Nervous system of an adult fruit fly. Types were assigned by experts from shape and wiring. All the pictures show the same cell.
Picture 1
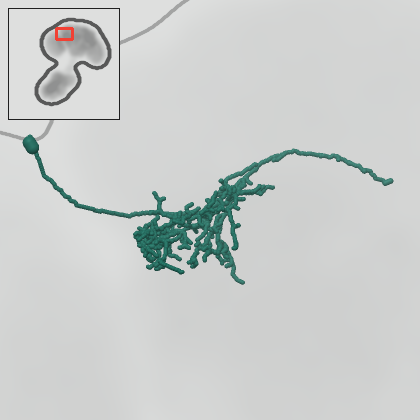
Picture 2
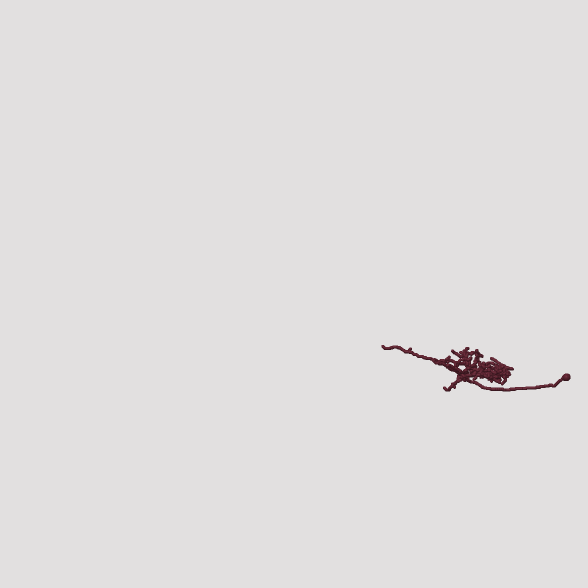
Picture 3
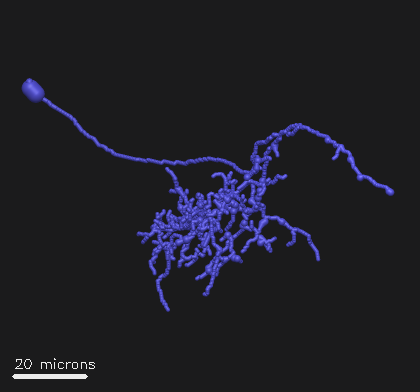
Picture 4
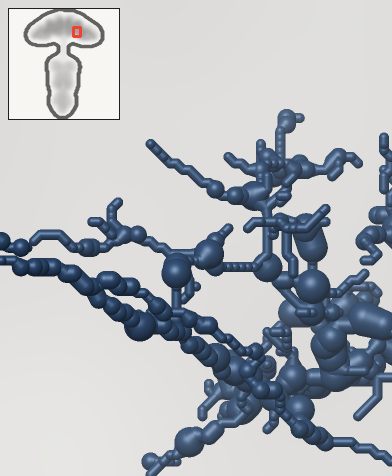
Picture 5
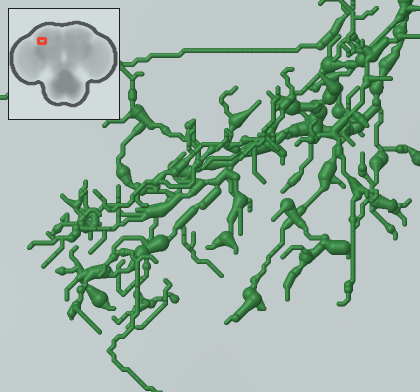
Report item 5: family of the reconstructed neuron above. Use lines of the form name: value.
family: hemilineage SLPp&v1_posterior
